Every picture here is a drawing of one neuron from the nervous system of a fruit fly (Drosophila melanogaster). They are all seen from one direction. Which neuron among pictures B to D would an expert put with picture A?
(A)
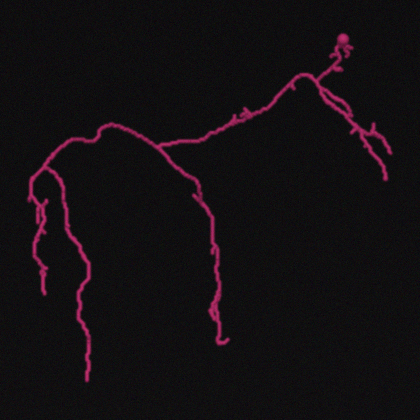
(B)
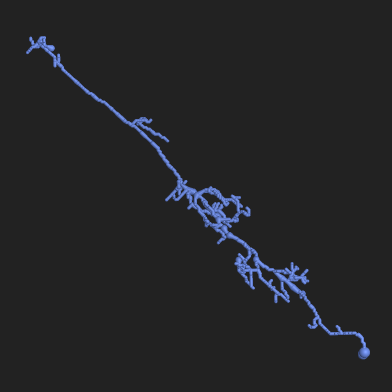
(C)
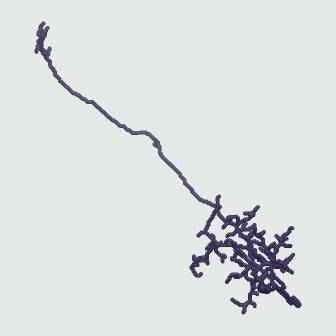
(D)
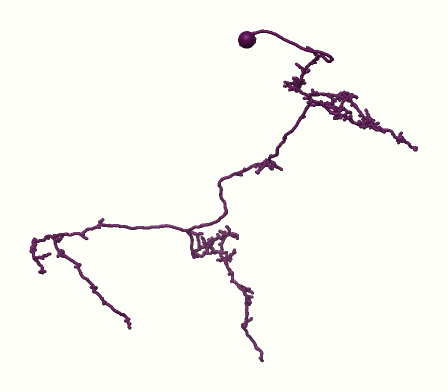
D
